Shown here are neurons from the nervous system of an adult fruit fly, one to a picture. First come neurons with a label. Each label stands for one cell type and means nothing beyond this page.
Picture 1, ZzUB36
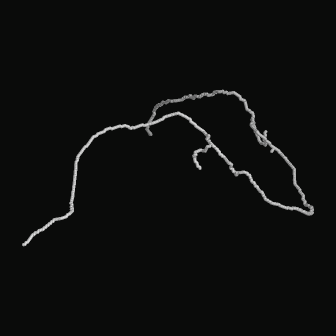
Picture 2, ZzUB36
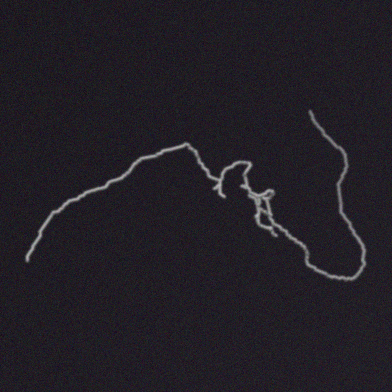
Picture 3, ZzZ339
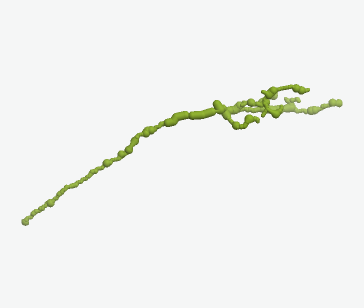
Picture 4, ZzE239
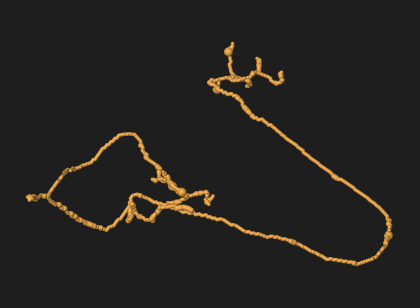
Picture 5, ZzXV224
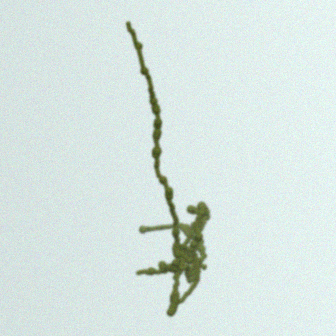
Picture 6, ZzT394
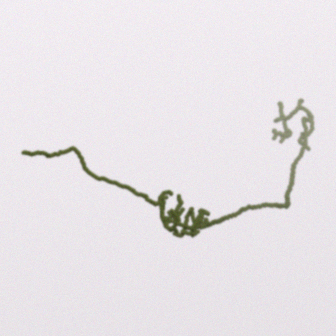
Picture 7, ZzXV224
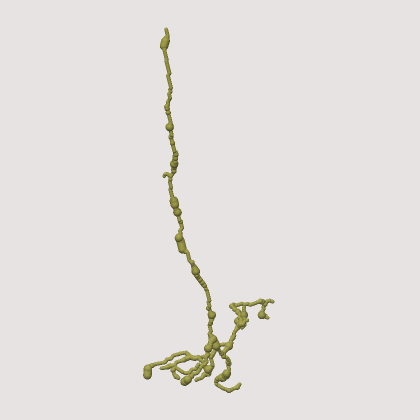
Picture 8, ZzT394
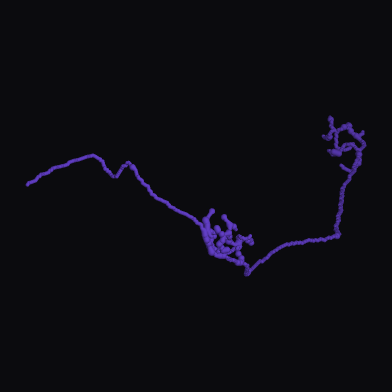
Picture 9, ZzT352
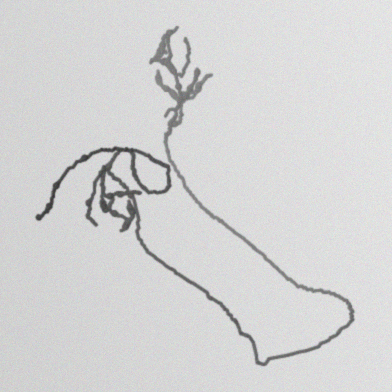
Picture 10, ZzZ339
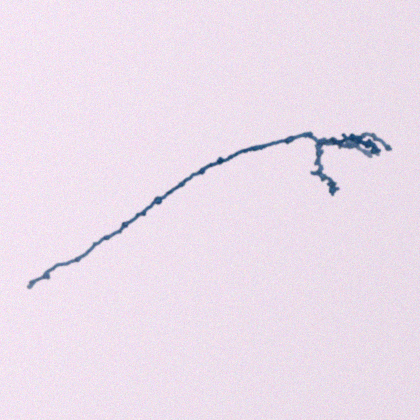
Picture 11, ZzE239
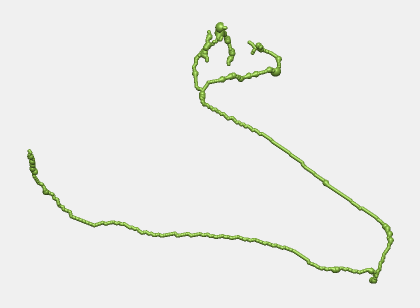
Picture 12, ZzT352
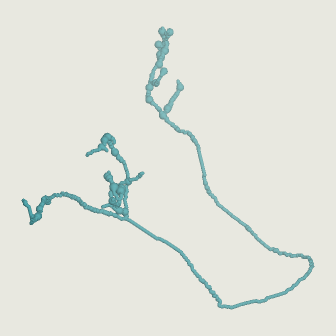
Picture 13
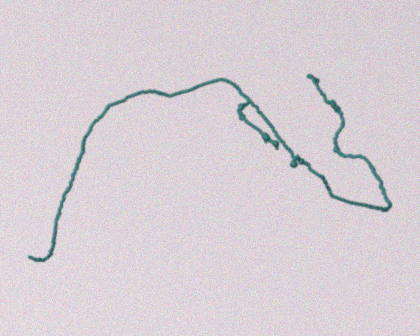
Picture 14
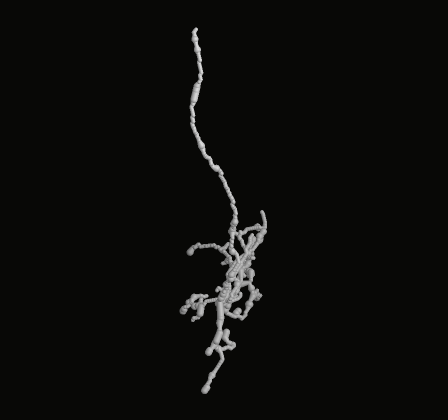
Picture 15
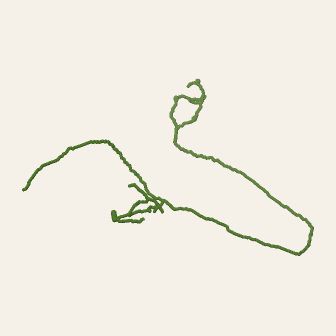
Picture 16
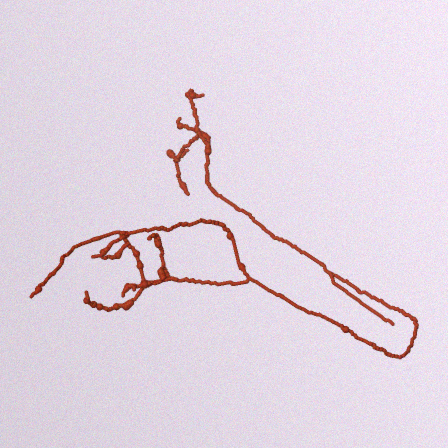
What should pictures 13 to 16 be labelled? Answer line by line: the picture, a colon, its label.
13: ZzUB36
14: ZzXV224
15: ZzE239
16: ZzT352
